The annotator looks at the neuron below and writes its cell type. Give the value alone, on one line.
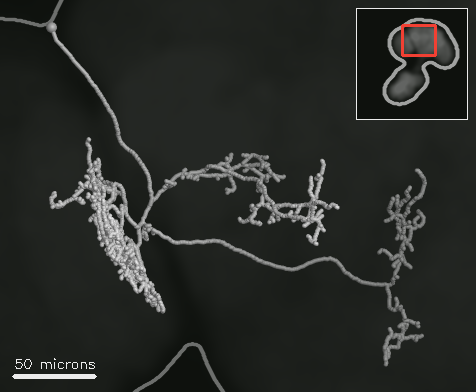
LoVP86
